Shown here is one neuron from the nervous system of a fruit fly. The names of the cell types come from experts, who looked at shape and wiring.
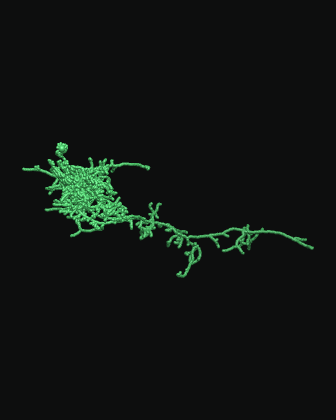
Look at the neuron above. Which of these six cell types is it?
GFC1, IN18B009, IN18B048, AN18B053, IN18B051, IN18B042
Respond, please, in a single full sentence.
Regarding its cell type, the neuron is IN18B009.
